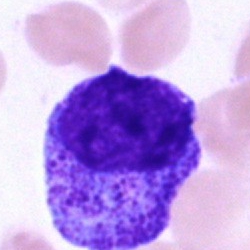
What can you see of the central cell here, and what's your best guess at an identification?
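Outline roughly oval, border mostly smooth. Single large nucleus occupying the upper half of the cell; chromatin dark purple, dense. Granules coarse, standing out as distinct dots. Cell: promyelocyte.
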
